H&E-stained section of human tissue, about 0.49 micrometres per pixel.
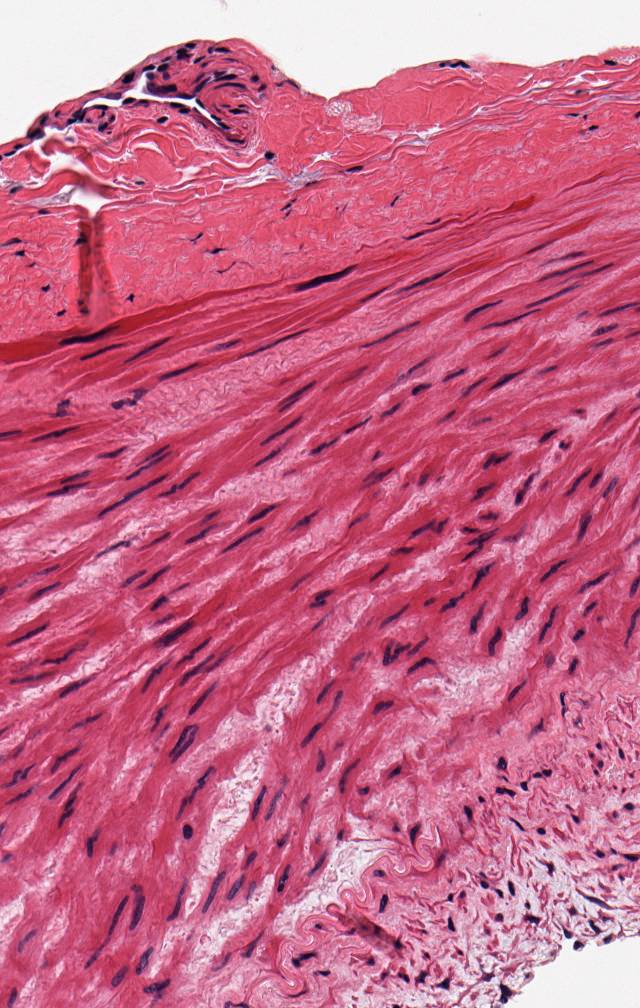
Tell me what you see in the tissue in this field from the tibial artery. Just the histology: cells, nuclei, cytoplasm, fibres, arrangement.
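Along the upper edge lies a paler, wavy fibrous layer containing only sparse nuclei. In the middle of the field the spindle cells have elongated, cigar-shaped nuclei. Pale, wispy clear spaces separate the muscle bundles in the middle and lower parts of the field. No fat cells are present anywhere in the field.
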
